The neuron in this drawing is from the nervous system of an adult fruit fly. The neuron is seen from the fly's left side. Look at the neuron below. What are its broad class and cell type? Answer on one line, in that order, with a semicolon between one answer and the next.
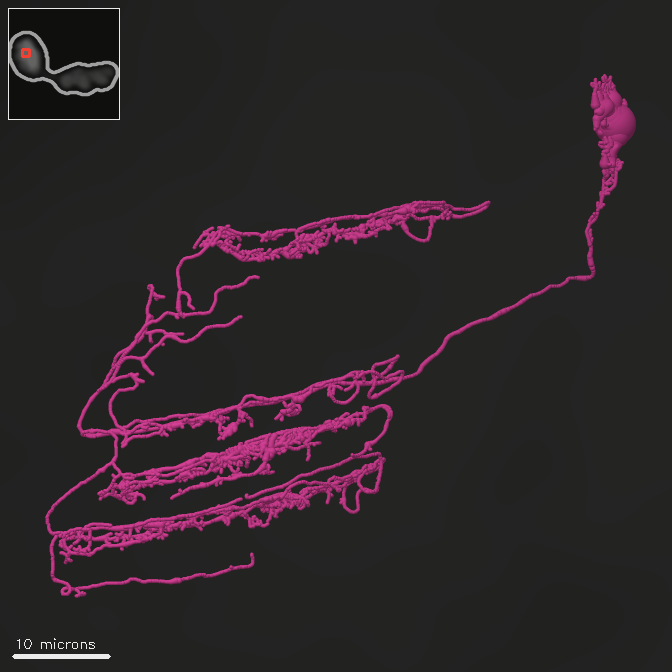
optic-lobe intrinsic neuron; Lai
